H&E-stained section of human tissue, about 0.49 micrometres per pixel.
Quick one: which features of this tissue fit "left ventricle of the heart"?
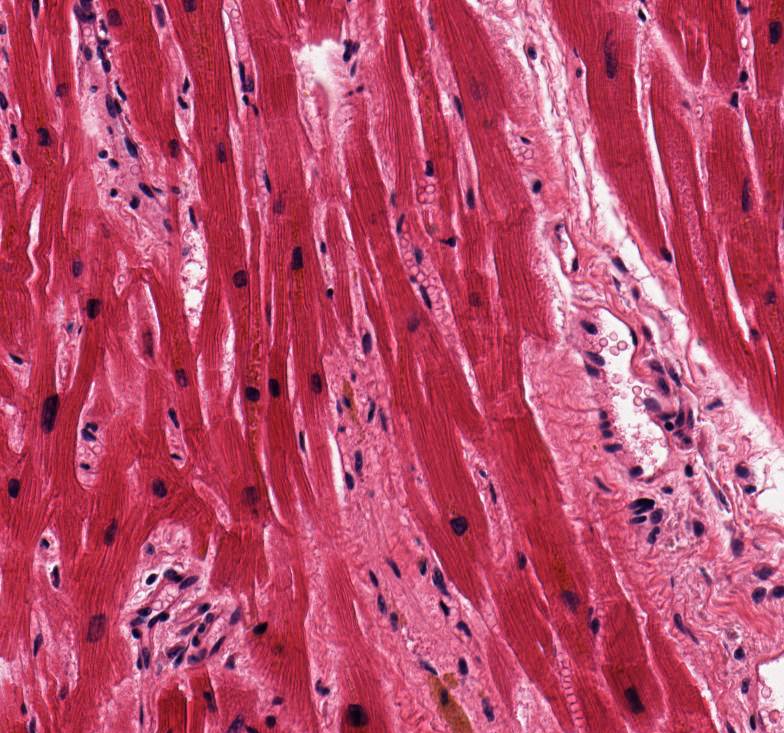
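This field is from the left ventricle of the heart, and the checks run as follows. First, striated muscle fibres run roughly parallel, from the upper left toward the lower right. Second, the fibres branch and join neighbouring fibres, which fits the name.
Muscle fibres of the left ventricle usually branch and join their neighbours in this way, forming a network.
Third, each fibre has oval nuclei lying centrally within it. Fourth, small vessels containing red blood cells lie in the connective tissue, most clearly in the right half.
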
